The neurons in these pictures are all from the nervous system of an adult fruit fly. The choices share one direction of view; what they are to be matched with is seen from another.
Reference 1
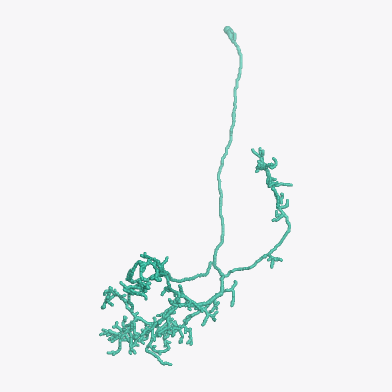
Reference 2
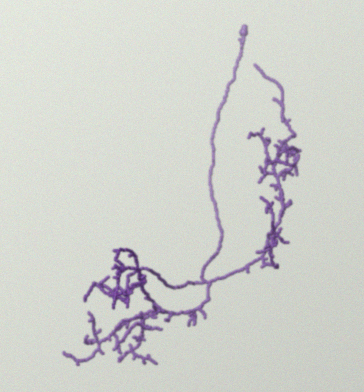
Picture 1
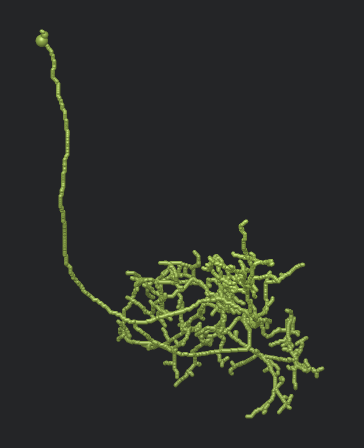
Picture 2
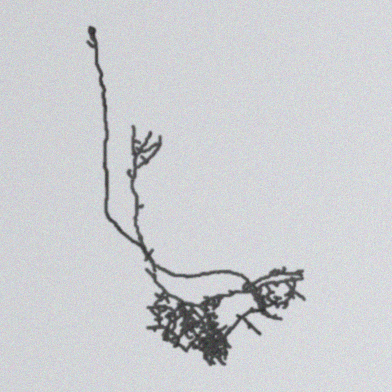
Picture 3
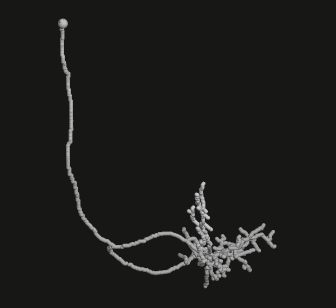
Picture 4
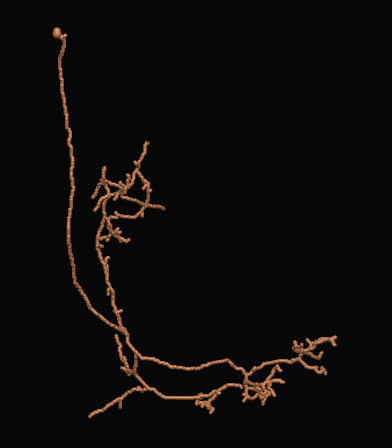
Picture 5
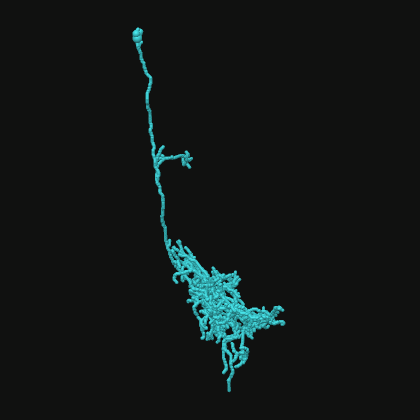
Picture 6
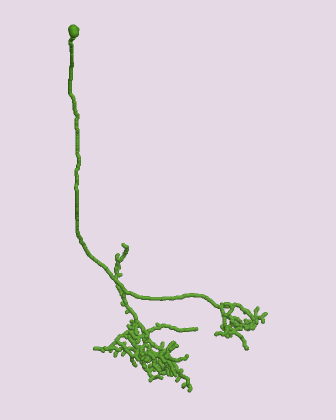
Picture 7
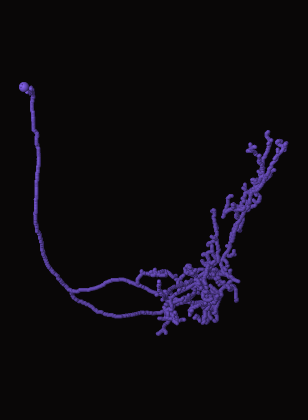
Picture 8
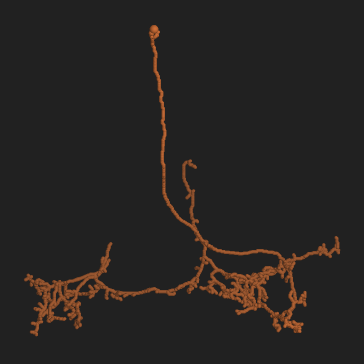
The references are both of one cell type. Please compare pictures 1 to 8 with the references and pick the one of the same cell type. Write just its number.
2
